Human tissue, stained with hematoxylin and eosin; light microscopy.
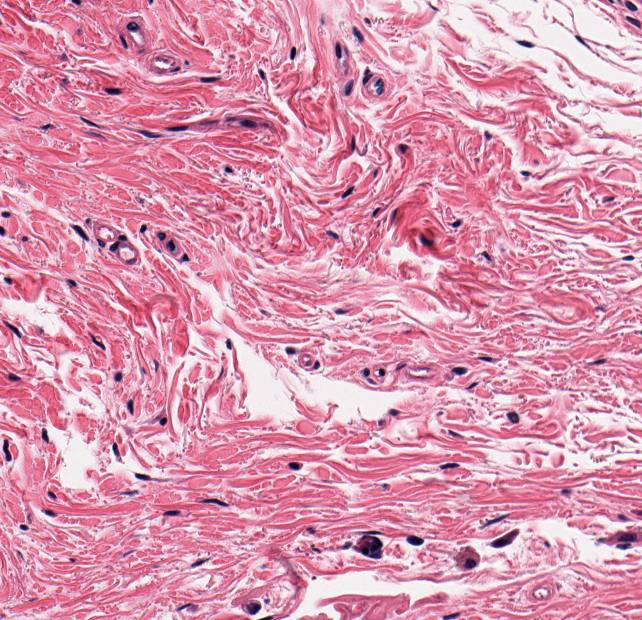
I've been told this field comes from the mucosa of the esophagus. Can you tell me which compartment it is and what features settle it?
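Loose connective tissue is the answer.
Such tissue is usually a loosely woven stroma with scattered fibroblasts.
First, fibroblasts with small, dark, elongated nuclei lie sparsely among the collagen bundles. Next, upper-half bundles swirl and interweave, while lower-half wavy bundles run mainly horizontally.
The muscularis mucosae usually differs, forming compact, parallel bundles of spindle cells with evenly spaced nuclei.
Finally, no epithelium appears anywhere.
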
